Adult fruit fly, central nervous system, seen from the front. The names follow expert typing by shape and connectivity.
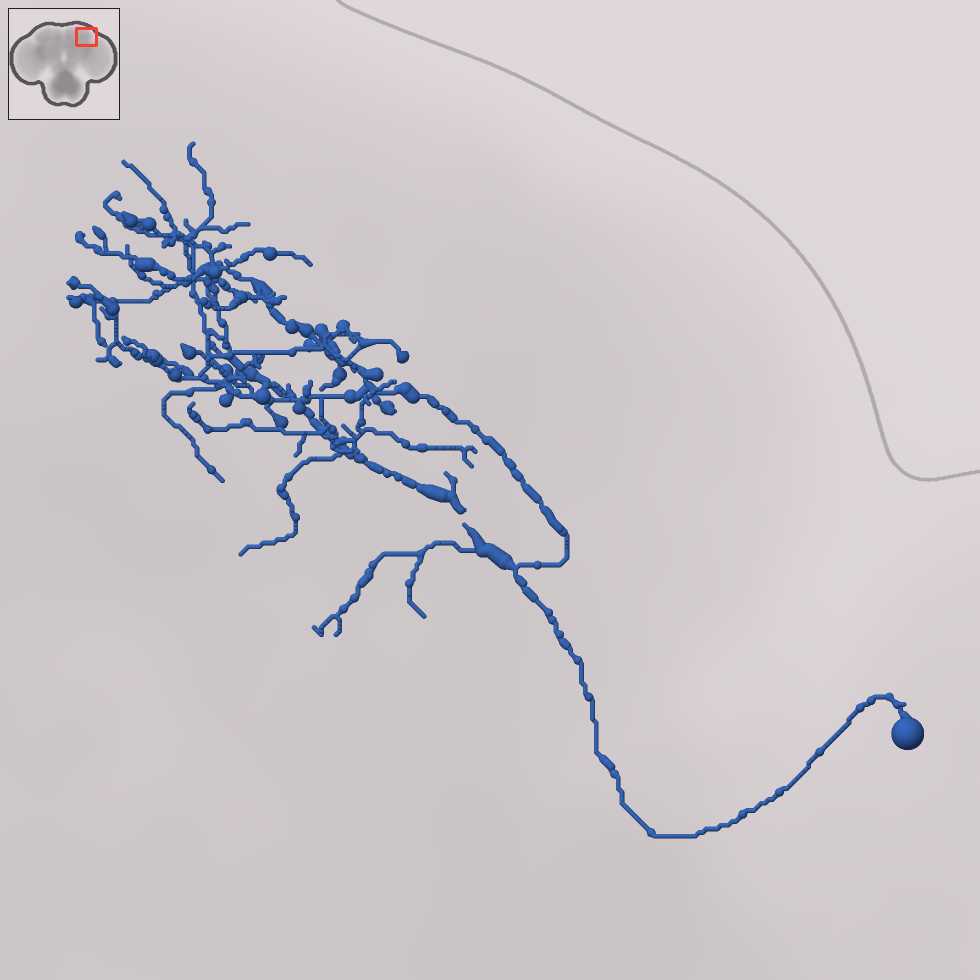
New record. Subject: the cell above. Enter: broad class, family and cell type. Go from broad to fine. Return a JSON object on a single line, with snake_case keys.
{"broad_class": "central-brain intrinsic neuron", "family": "hemilineage SLPav3", "cell_type": "SLP187"}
